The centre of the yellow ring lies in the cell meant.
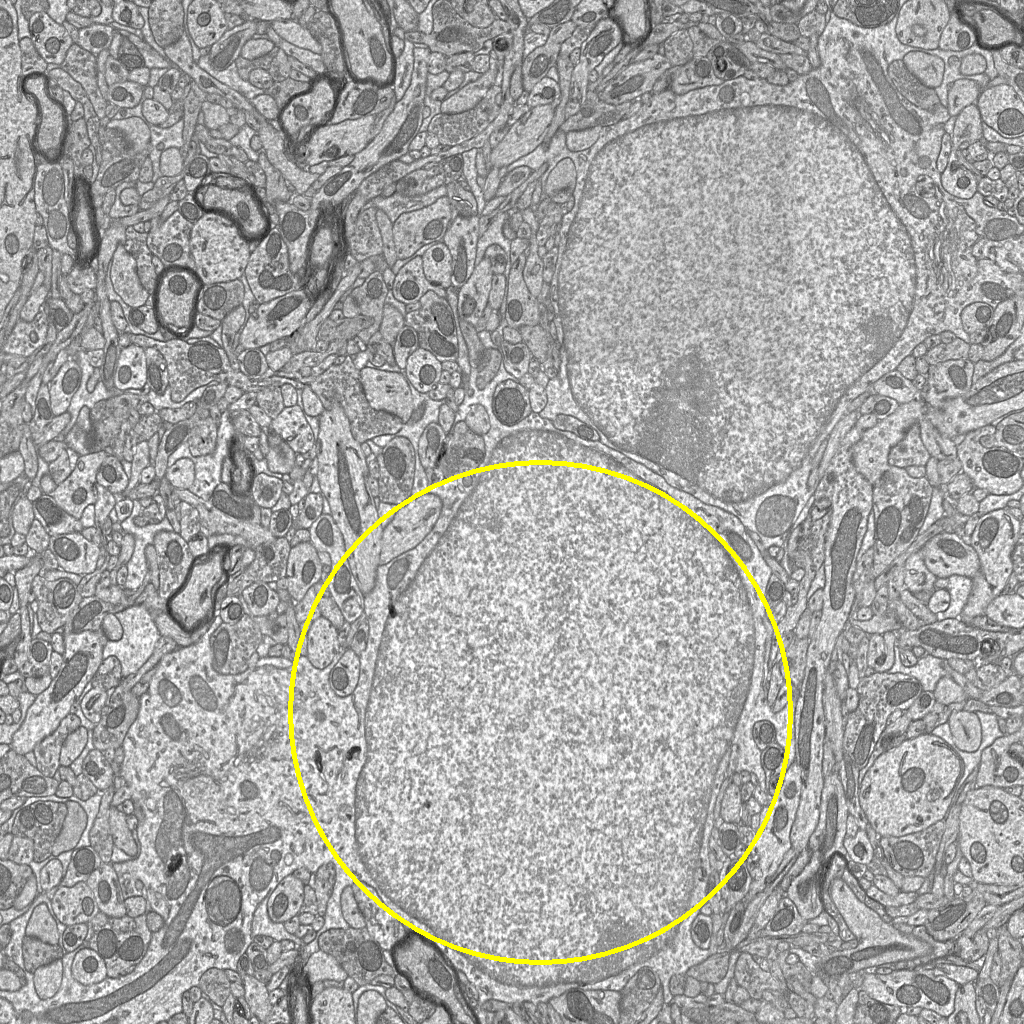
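Astrocyte, the cell at the ring's centre. Looking at its nucleus: a large oval, longer top to bottom than side to side, the envelope mostly smooth, without deep folds. Nor is there a thick dark chromatin band inside the envelope, or a distinct nucleolus in this plane.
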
